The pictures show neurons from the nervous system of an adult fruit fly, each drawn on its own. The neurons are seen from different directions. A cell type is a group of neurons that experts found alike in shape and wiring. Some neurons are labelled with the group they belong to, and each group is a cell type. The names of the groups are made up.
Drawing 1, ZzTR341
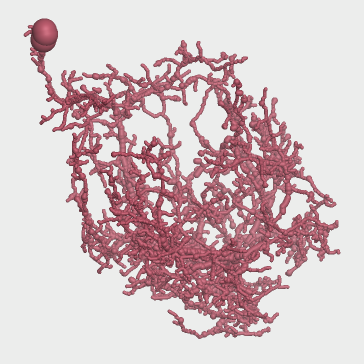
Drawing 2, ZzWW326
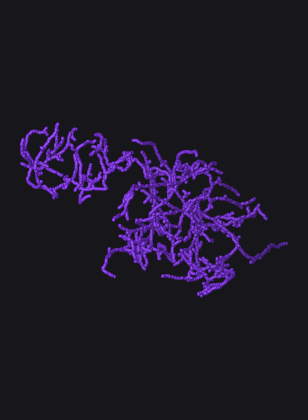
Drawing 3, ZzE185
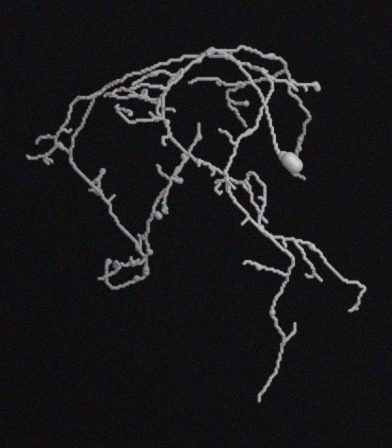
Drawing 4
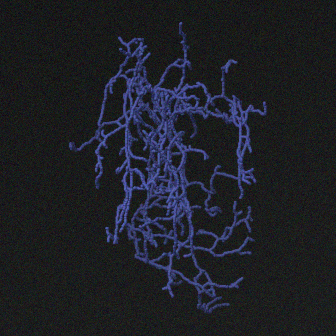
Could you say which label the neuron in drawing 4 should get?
ZzWW326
